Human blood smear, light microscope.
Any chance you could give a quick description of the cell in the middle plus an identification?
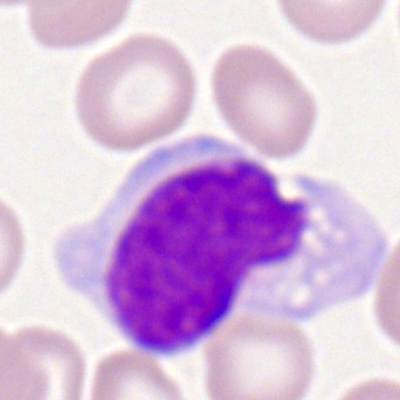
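Kidney-shaped nucleus, notched on its right side, placed off-centre toward the left. Chromatin deep purple, patchy and mottled. Small clear vacuoles in the cytoplasm right of the nucleus. Cell: monocyte.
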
